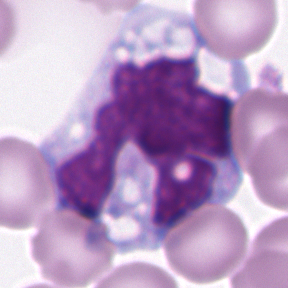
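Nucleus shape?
Fills much of the cell; folded into broad lobes around a notch opening downward.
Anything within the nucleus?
A small round clear spot in the lower right lobe.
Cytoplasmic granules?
No distinct coarse granules.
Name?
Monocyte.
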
